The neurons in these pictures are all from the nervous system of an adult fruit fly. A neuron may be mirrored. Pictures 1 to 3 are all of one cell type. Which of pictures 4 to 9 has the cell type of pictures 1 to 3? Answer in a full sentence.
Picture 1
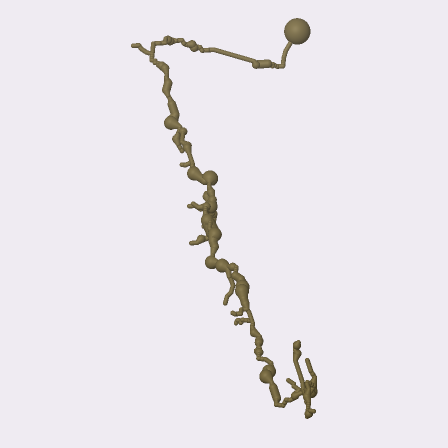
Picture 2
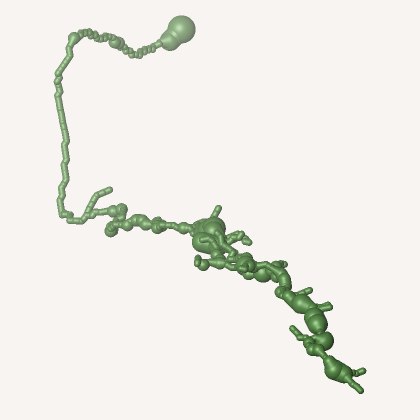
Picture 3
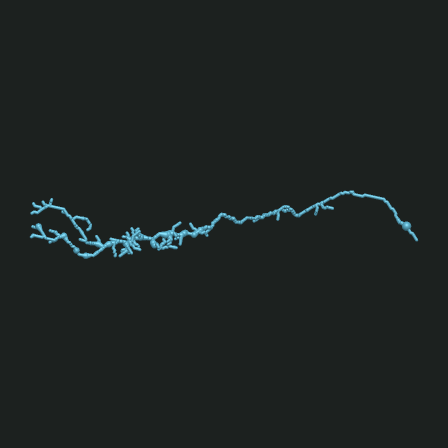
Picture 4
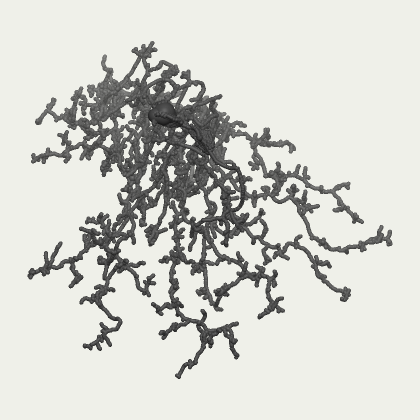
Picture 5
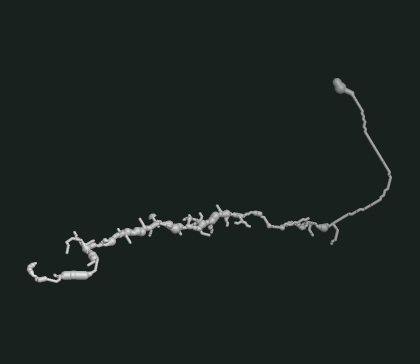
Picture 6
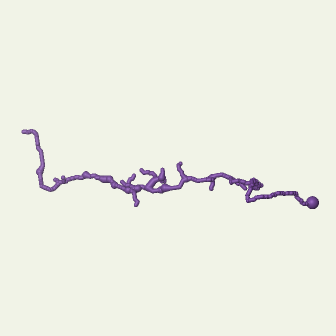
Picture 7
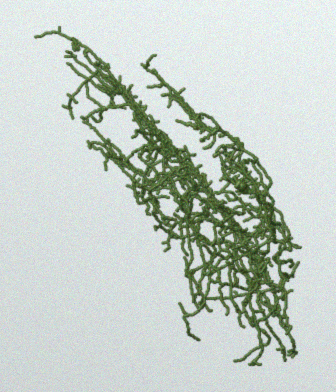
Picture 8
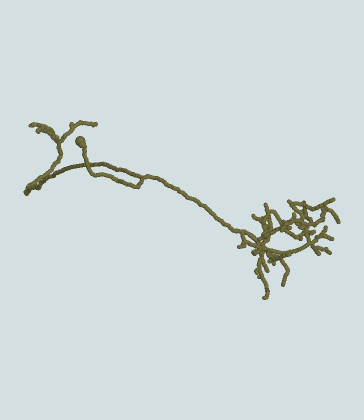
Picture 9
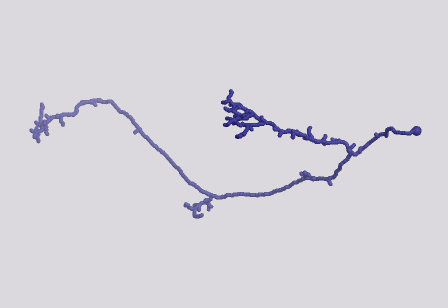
Picture 5 is of the same cell type.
